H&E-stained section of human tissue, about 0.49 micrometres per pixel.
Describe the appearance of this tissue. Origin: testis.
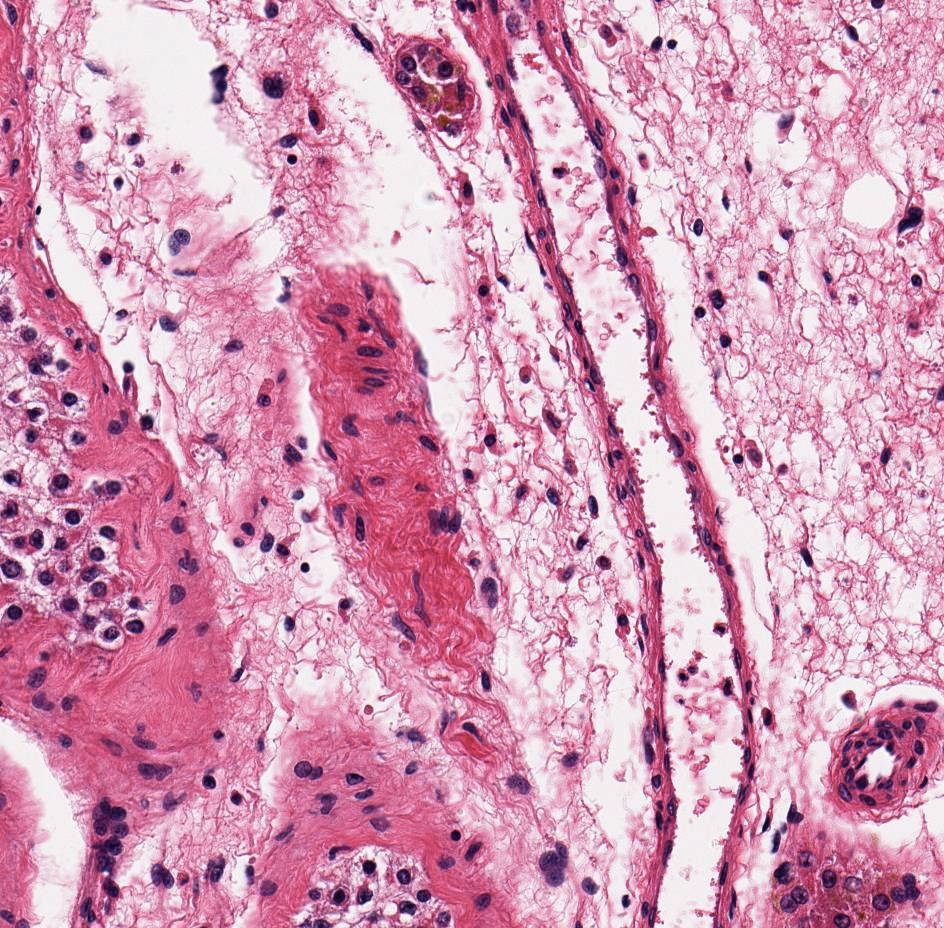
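Centre: elongated band of densely eosinophilic wavy fibres with spindle-shaped nuclei, running obliquely downward. Bottom right: small round vessel, thick wall of crowded nuclei, narrow lumen. Top centre: small nest of cells holding granular golden-brown pigment. Empty white clefts divide dense bands from loose stroma, most marked upper left.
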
